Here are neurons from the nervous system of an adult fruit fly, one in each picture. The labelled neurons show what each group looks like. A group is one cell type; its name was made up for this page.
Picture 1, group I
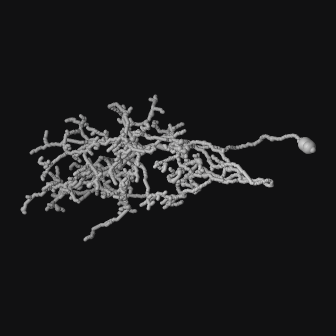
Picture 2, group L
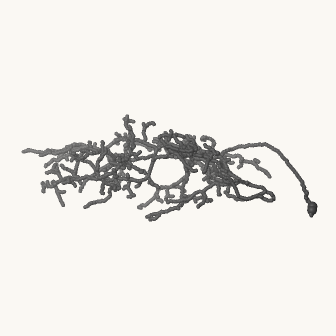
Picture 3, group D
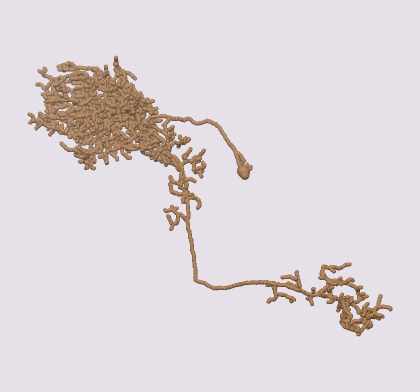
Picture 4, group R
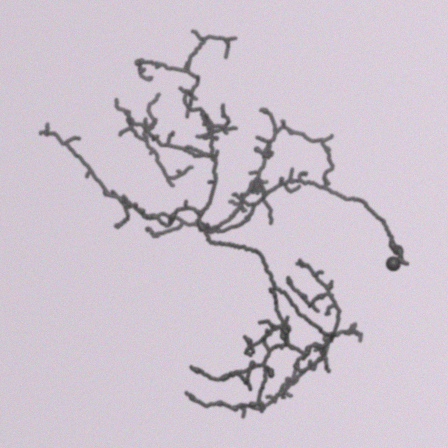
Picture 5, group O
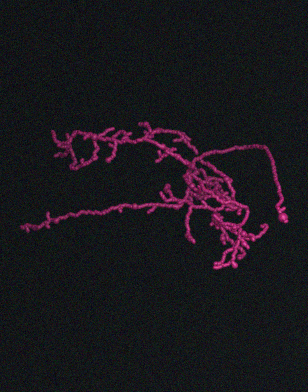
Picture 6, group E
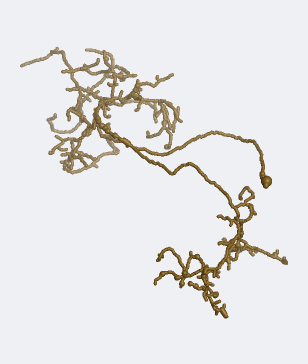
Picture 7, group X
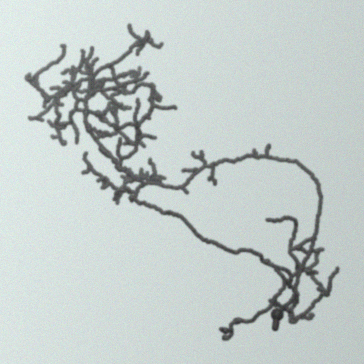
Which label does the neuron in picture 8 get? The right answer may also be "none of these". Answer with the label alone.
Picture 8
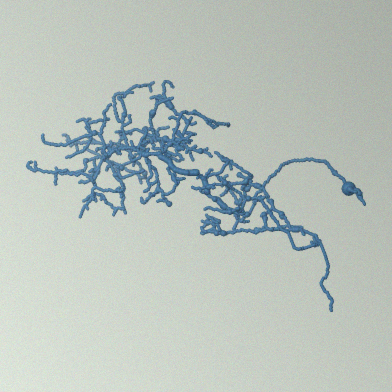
group I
